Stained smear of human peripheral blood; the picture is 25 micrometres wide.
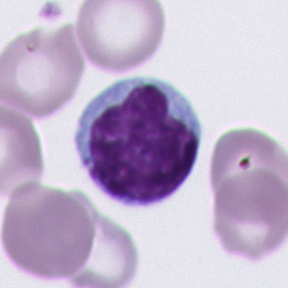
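Typical lymphocyte in a stained smear of human peripheral blood. The cell measures about 11 micrometres across, and its roundish nucleus about 10 micrometres, with a small notch in the upper edge. The chromatin is dark purple and coarsely clumped. The cytoplasm forms a narrow pale blue rim around the nucleus, widest on the upper-left side and thinnest at the lower right.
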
